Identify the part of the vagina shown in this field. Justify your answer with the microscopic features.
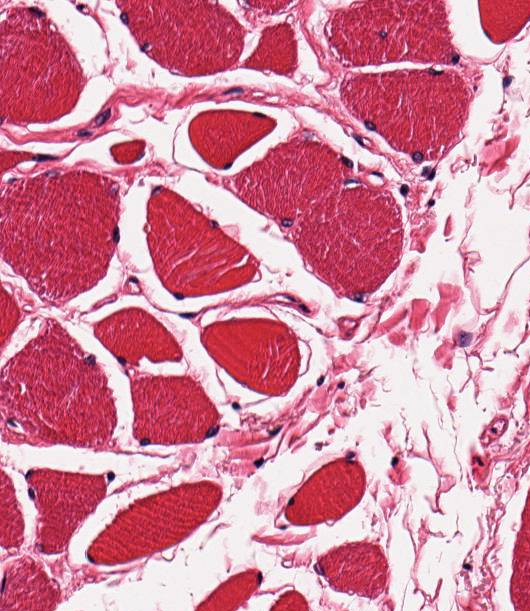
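What I'm looking at is skeletal muscle. Cut across, the fibres are rounded to polygonal, and their nuclei lie at the fibre edges rather than in the centres.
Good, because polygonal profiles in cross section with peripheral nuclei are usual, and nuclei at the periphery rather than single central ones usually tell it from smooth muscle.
The cytoplasm is a deep, fairly even red.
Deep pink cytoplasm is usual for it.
I notice, too, that the fibres vary clearly in size, small rounded ones lying among larger ones.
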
